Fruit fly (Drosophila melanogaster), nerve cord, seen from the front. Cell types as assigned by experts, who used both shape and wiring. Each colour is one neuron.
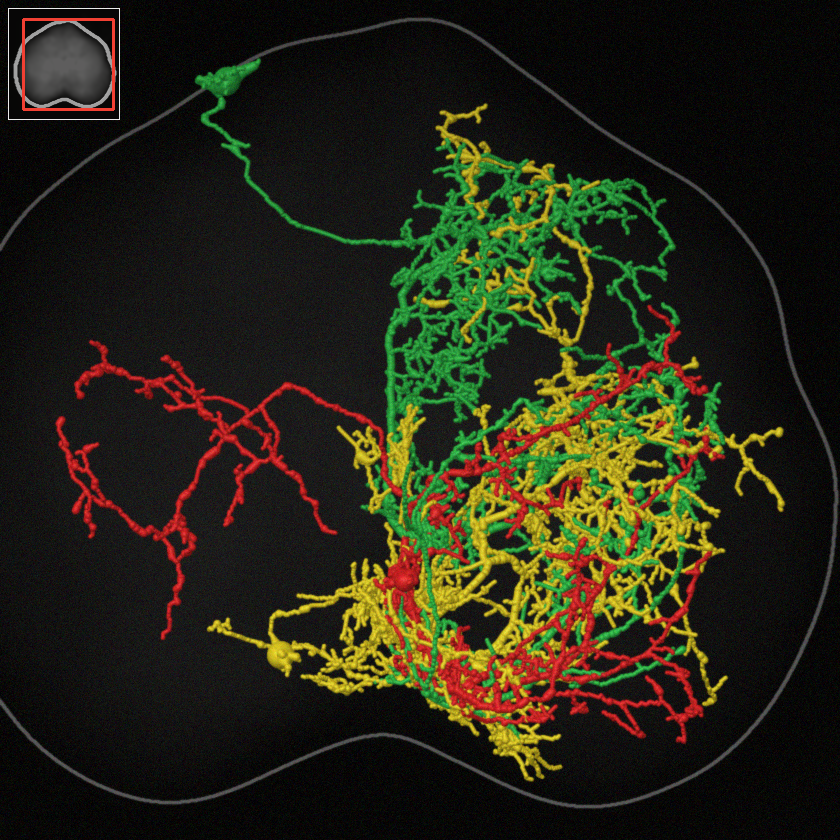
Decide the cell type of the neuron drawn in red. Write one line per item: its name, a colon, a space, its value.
cell type: IN10B014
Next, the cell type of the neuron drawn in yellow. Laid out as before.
cell type: IN10B003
